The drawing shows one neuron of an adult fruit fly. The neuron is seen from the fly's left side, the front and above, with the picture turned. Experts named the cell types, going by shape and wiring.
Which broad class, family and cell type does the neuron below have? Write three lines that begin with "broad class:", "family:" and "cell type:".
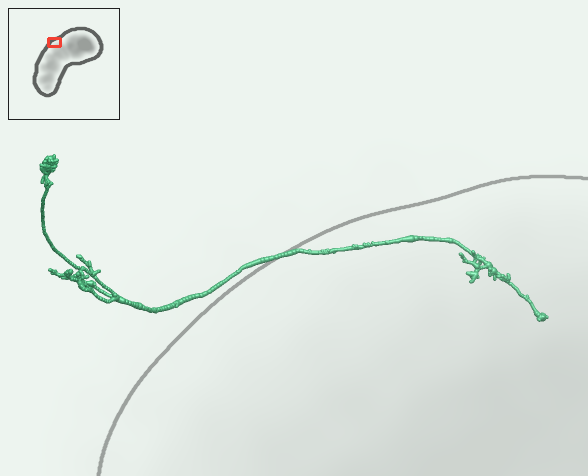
broad class: optic-lobe intrinsic neuron
family: L
cell type: L4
